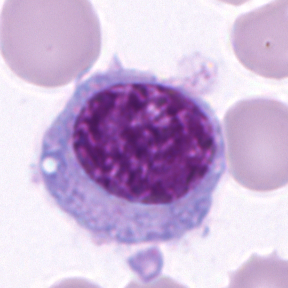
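Plasma cell at the centre. You'll notice its outline is slightly irregular, with small bumps along the edge. The nucleus is oval, no indentation or lobes, and it sits off-centre toward the upper right. That leaves the rim of cytoplasm widest on the lower and left sides of the nucleus.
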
